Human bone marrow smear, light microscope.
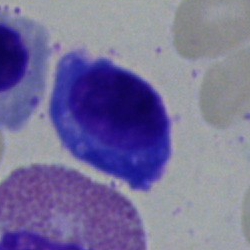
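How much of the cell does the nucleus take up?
Most of its area.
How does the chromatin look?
Dense, staining dark purple.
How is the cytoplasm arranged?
As a deep blue rim, widest on the lower-left side, with a few small pale spots along the lower edge.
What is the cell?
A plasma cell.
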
